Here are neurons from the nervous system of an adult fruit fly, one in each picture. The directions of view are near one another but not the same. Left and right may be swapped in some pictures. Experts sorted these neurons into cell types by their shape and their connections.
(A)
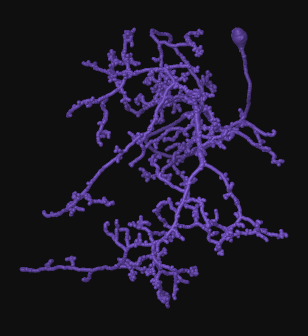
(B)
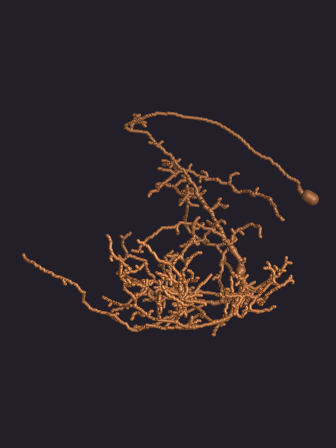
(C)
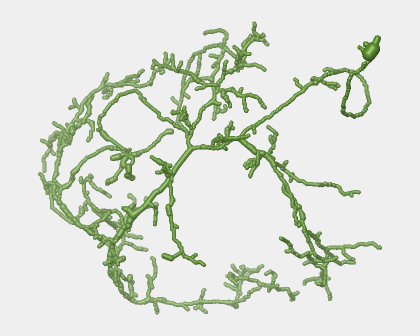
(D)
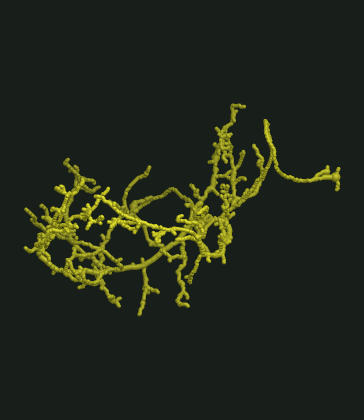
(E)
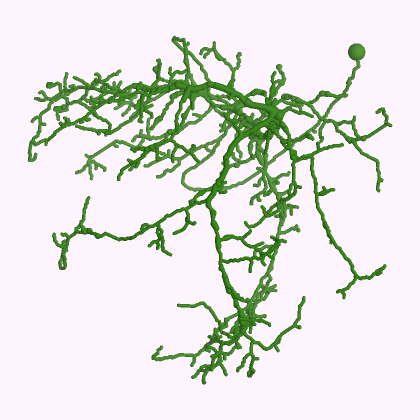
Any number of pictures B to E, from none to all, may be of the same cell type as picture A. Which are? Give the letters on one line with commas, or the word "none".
B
